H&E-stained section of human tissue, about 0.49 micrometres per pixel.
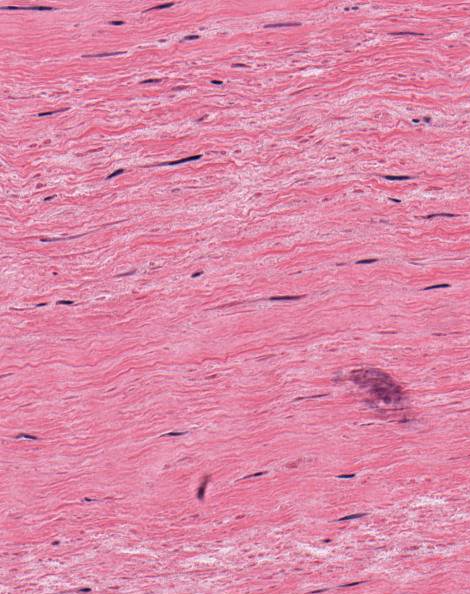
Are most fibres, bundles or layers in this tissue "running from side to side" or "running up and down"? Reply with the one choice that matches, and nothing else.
Running from side to side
